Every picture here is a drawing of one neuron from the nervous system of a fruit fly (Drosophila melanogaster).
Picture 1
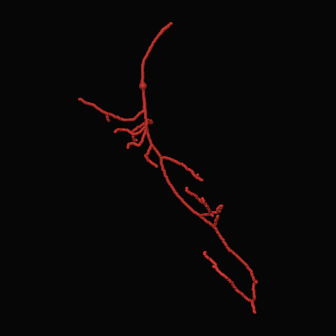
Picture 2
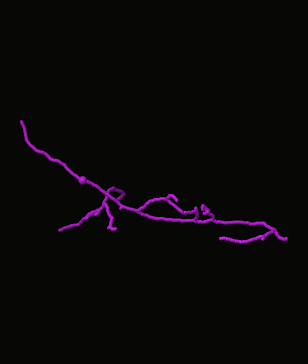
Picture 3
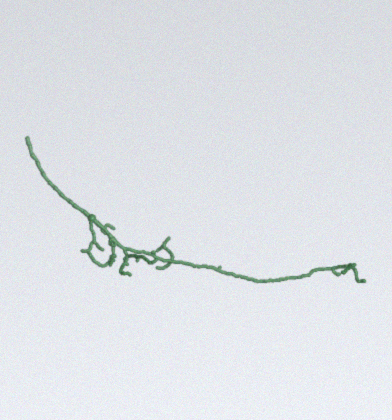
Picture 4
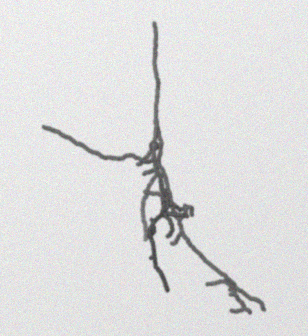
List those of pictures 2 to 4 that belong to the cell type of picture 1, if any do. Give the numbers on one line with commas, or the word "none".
2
